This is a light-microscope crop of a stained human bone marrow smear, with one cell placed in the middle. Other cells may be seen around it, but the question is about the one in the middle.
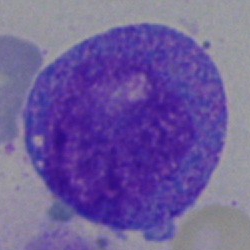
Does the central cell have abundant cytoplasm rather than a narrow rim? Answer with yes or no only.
No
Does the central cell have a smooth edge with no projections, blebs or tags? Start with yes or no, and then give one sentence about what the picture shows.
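No. Small pale blue blebs bulge from the lower edge of the cell.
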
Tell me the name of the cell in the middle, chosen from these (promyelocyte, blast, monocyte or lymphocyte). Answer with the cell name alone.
promyelocyte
